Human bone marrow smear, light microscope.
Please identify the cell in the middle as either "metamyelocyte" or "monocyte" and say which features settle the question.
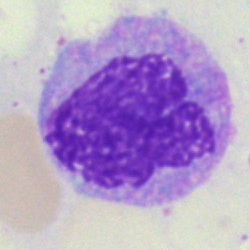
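Verdict: monocyte. Cytoplasm: moderate pale blue-grey rim around the nucleus, widest at the top.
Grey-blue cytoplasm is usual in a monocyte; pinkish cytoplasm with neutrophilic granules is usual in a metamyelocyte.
Only a faint pinkish dusting, no coarse granules. Nucleus irregular and folded, indented on the right. Outline roughly round, edge smooth but slightly uneven.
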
